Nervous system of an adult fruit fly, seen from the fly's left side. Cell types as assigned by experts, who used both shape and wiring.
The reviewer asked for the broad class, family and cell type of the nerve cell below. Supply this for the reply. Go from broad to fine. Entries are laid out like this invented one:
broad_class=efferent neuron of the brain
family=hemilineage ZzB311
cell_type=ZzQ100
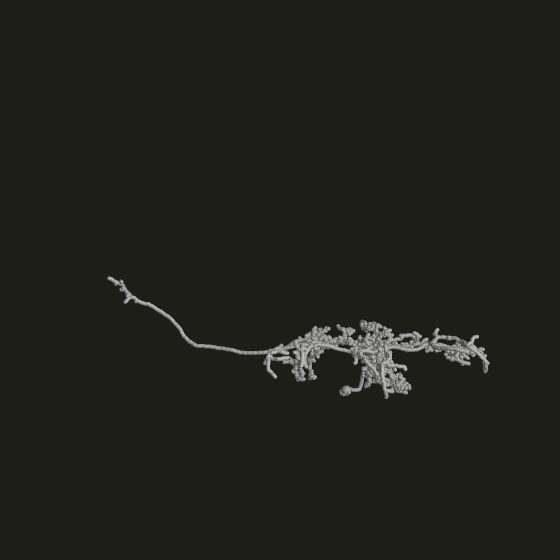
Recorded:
broad_class=ascending neuron
family=hemilineage 07B
cell_type=AN07B003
